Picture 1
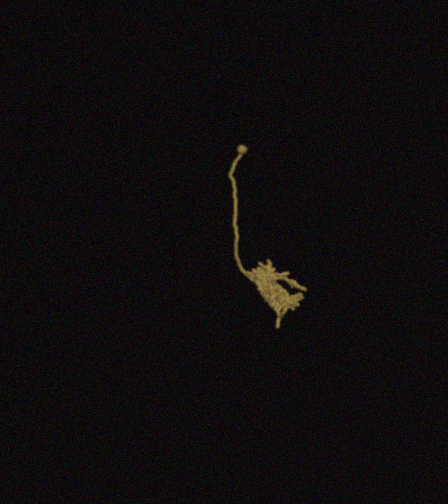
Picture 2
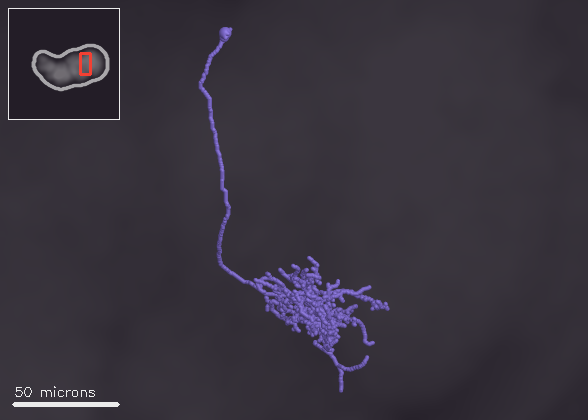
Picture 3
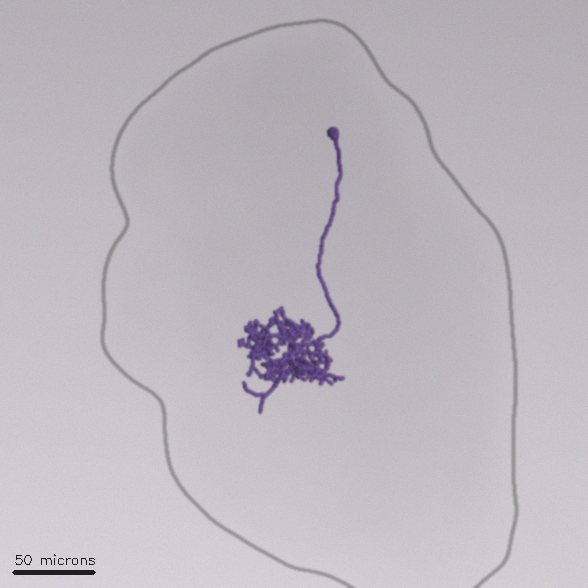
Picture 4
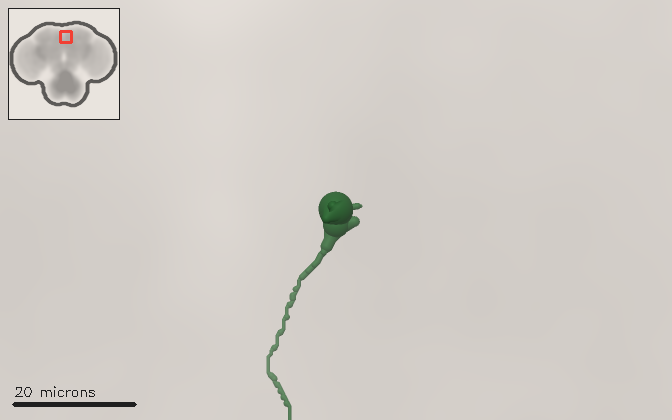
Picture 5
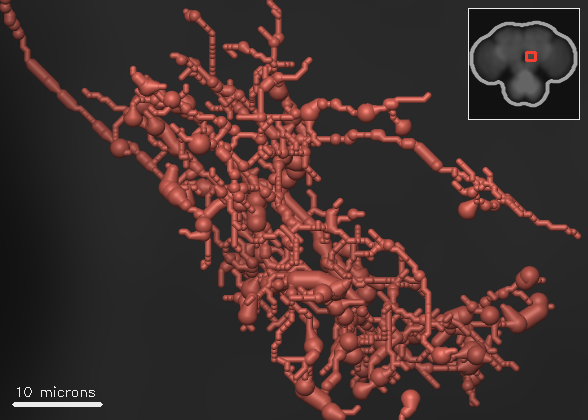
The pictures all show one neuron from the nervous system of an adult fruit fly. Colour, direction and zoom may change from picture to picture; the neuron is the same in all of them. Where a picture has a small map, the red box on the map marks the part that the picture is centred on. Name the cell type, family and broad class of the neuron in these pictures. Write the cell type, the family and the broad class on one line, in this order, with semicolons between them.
VES049; hemilineage DM1_antero_ventral; central-brain intrinsic neuron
